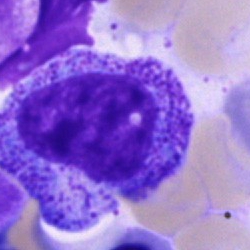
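Promyelocyte in a stained human bone marrow smear. Its outline is irregular, with a rounded bulge of cytoplasm at the lower left. The chromatin is dark purple and clumped in patches. One small round pale spot lies in the right part of the nucleus. No clear vacuoles can be seen in the cytoplasm.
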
